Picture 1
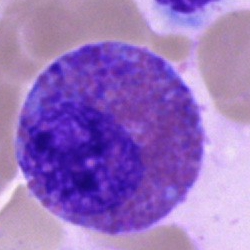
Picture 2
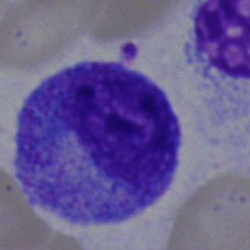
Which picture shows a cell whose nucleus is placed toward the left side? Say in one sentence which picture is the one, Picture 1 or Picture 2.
What picture 1 shows is a cell with its nucleus toward the left.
